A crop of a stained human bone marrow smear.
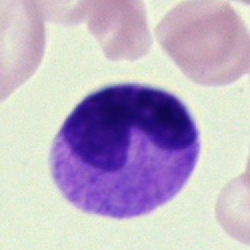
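Band neutrophil, the central cell of a stained human bone marrow smear. Position: the nucleus sits in the upper part of the cell. Nuclear edge: a notch indents its lower side. Chromatin: dark and condensed. Cytoplasm: speckled with fine granules.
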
